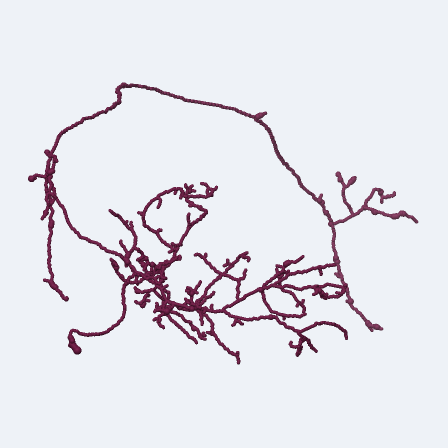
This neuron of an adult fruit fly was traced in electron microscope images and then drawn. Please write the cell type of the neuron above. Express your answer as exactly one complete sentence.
The neuron is a member of cell type AVLP145.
